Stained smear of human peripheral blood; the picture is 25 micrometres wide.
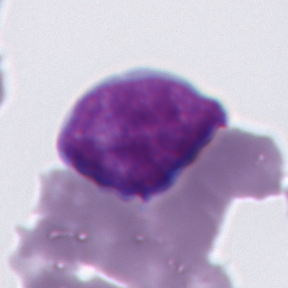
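Myeloblast, cell at centre. Nucleus oval, about 14 by 10 micrometres, staining deep purple-magenta. Chromatin finely stippled, not coarsely clumped. Cytoplasm a very thin pale blue rim, visible mainly along the upper edge.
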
